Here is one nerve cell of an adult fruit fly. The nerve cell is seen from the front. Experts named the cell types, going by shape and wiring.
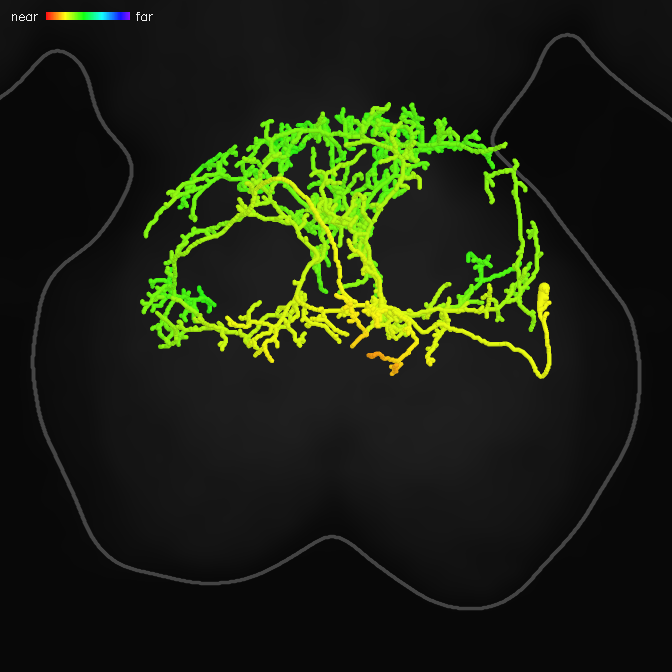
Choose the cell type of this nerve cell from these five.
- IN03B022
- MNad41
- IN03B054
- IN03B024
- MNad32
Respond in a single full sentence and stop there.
The cell type to which this nerve cell belongs is IN03B024.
